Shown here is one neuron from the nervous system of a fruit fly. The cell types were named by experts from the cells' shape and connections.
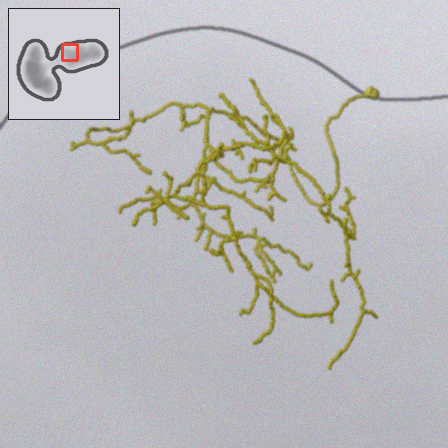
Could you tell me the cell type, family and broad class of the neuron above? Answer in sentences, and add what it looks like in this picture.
The cell type is IN03A089. The family is hemilineage 03A. It is a nerve-cord intrinsic neuron. It is in the nerve cord and does not reach the brain. Dozens of branch ends can be seen.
